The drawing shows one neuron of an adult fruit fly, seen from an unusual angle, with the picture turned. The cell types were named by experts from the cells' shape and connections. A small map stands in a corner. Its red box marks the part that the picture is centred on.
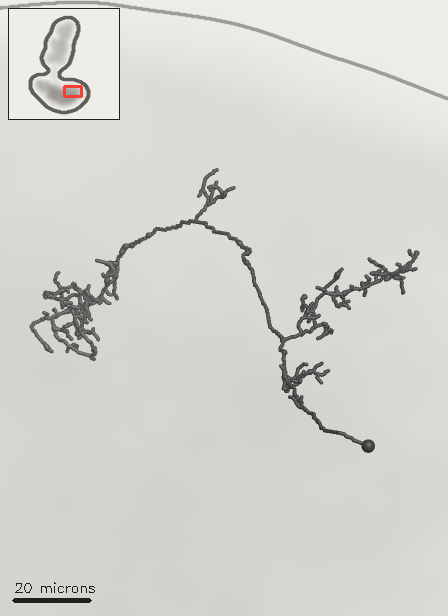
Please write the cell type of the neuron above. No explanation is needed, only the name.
TmY21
